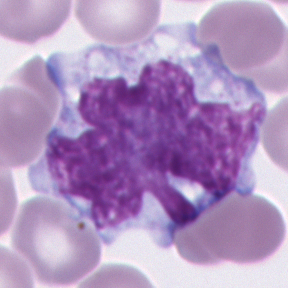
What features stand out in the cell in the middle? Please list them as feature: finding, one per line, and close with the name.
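Nucleus: takes up the greater part of the cell
Chromatin: fine and lacy, with small paler gaps, not dense dark blocks
Vacuoles: several, small and clear, in the cytoplasm above the nucleus
Granules: fine, faint, pinkish, scattered through the cytoplasm
Name: monocyte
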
